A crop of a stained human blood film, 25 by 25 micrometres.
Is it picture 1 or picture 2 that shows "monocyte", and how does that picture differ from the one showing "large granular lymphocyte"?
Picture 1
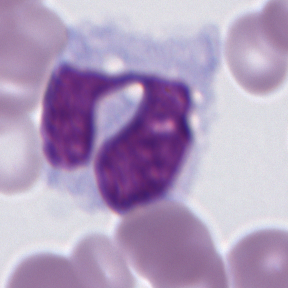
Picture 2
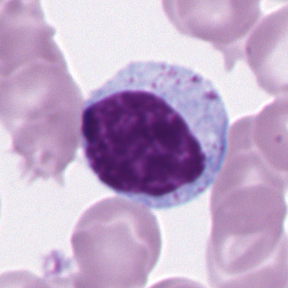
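The monocyte is in the first picture, and the large granular lymphocyte is in the second. The monocyte's nucleus splits into two large lobes joined only by a thin strand at the top, and the cell's outline is irregular. The large granular lymphocyte is round and smooth with no surface projections, and its oval nucleus has an even edge with no notch.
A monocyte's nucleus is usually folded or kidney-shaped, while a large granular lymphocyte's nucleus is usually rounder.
Neither nucleus shows any nucleoli. Both have dark chromatin: dense and deep purple in the monocyte, dark purple and coarsely clumped in the large granular lymphocyte.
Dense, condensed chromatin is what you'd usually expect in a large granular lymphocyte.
Then check the cytoplasm. In the monocyte it is pale greyish blue with no distinct granules, whereas the large granular lymphocyte has small reddish-purple granules scattered sparsely through it.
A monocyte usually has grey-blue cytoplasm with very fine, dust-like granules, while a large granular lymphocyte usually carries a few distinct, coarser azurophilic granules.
The large granular lymphocyte is about 13 micrometres across. Its nucleus is about 12 by 9 micrometres, sits toward the lower left of the cell, and fills about 60% of the cell's area.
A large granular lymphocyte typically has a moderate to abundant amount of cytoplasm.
A red cell with a spiky, crenated edge sits just to its left.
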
